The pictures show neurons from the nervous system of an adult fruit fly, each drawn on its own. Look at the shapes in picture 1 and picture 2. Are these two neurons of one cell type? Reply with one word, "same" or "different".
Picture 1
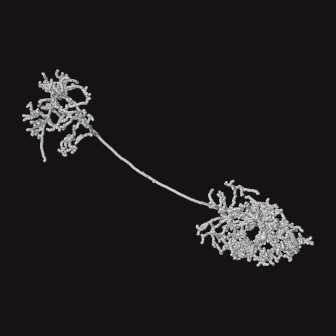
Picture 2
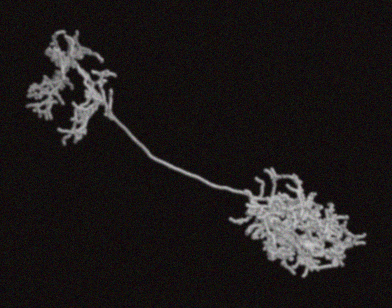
same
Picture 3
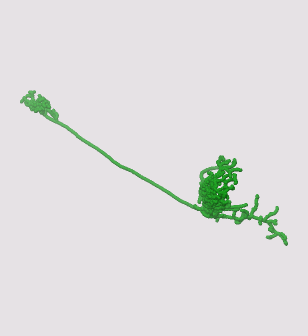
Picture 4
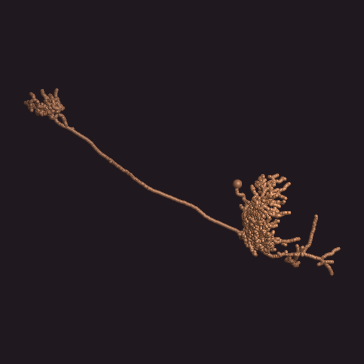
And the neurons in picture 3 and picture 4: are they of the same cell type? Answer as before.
same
